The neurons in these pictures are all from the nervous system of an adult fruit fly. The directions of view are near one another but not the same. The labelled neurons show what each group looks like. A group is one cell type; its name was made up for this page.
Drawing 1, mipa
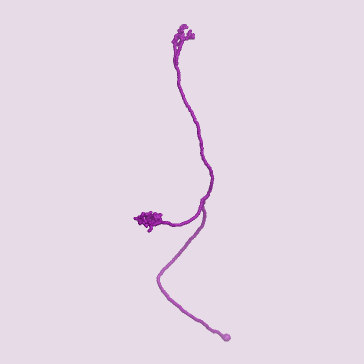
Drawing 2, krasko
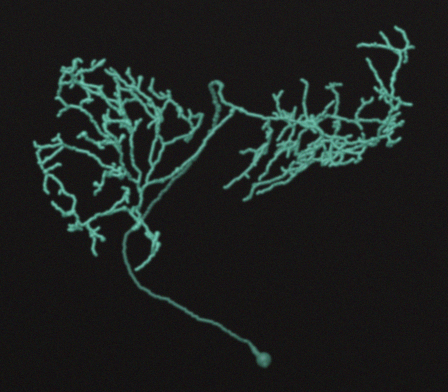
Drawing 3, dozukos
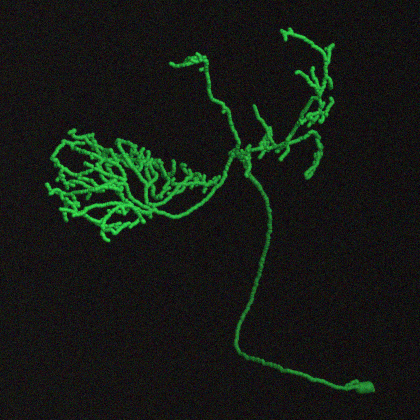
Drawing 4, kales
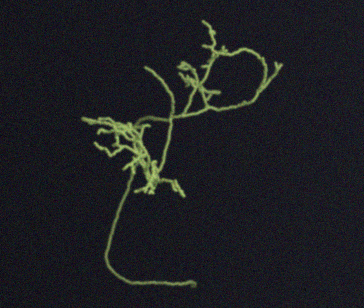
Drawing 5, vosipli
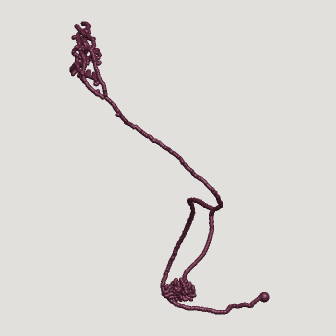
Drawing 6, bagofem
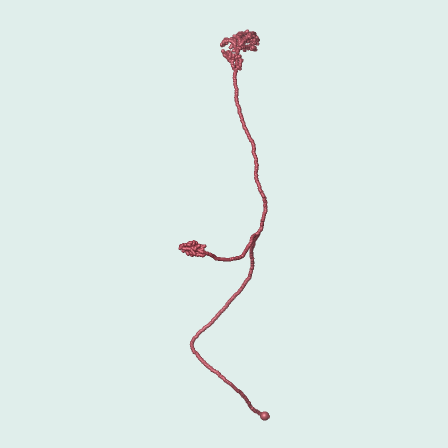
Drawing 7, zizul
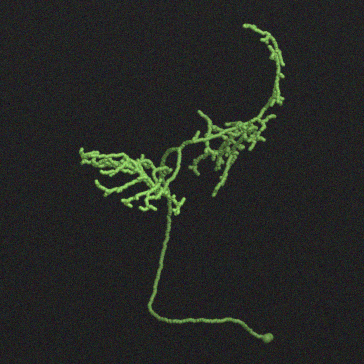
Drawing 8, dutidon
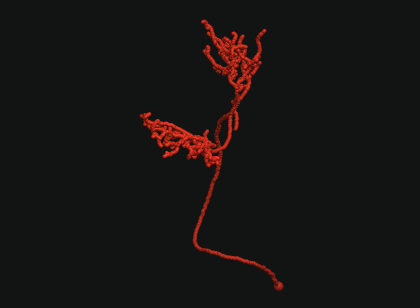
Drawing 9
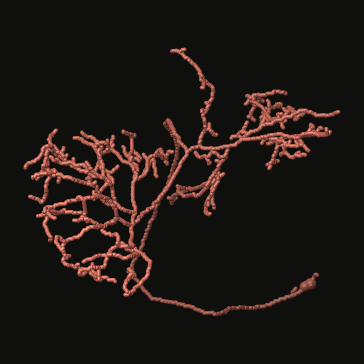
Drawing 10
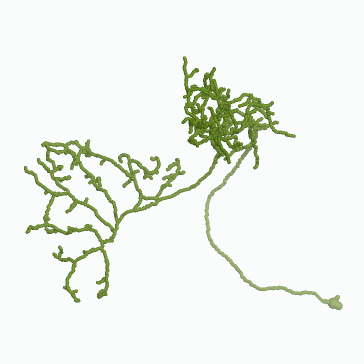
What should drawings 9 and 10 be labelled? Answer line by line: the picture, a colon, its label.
9: krasko
10: dutidon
